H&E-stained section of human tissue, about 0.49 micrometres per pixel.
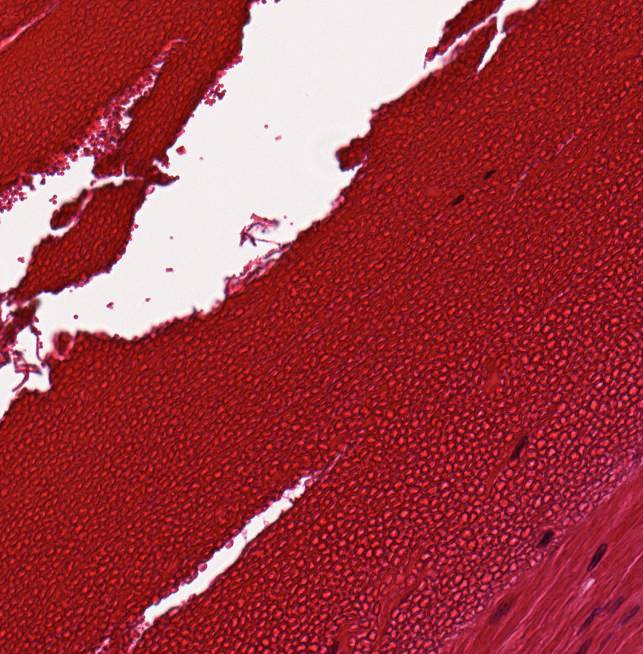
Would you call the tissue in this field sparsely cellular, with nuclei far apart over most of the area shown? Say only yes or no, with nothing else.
Yes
